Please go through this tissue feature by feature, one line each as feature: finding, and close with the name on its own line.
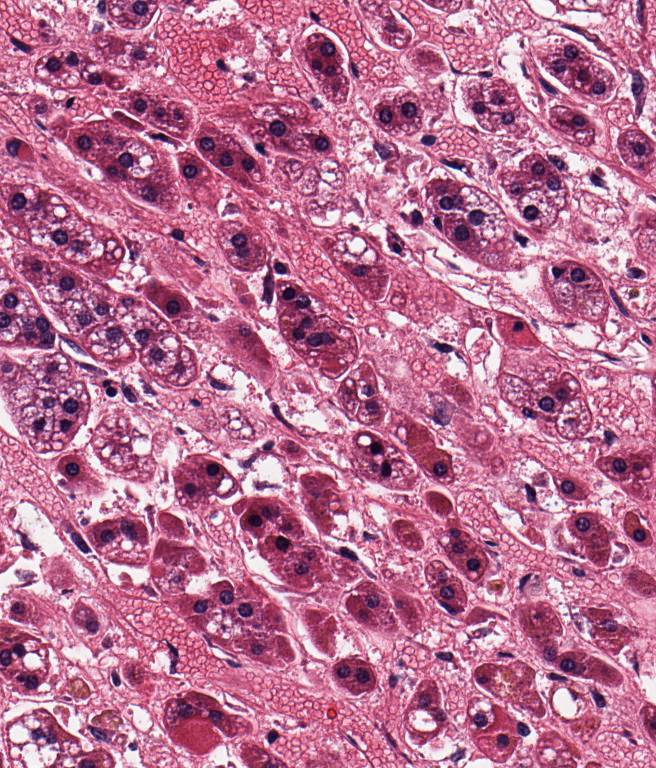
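Cytoplasm: pink, with small clear round vacuoles in many nest cells
Stroma: thin, dark, elongated nuclei scattered between nests
Pigment: golden-brown, granular, in only a few cells
Lumina: none formed among the nests
Name: adrenal gland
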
